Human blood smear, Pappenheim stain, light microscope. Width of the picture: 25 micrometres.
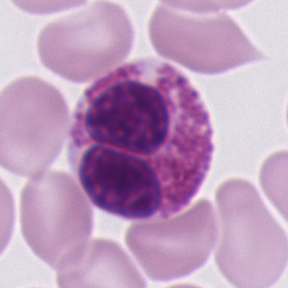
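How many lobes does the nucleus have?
Two, lying one above the other.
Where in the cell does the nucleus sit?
Toward the left side.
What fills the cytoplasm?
Coarse granules.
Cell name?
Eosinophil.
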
